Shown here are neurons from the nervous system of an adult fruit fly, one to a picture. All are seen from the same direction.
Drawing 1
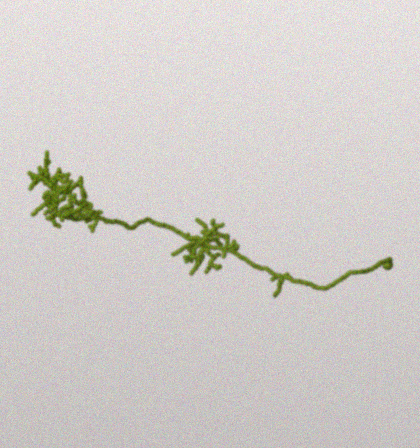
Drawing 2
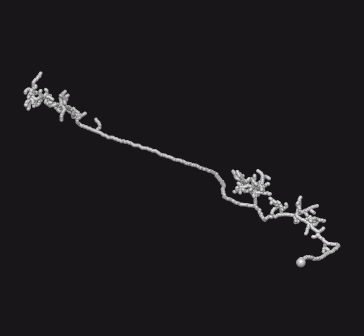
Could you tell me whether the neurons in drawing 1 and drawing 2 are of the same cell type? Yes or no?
no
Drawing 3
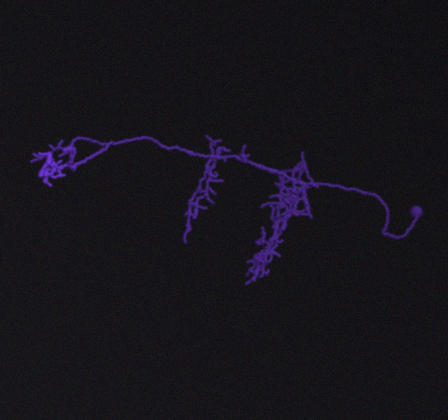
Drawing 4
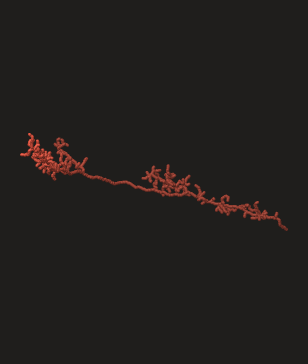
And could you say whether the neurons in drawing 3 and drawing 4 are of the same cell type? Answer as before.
no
